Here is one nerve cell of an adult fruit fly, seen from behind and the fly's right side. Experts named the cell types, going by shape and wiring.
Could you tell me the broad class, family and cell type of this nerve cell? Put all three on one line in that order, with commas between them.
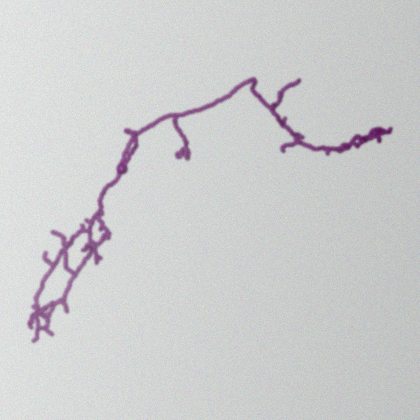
central-brain intrinsic neuron, hemilineage DM6_posterior, CB1997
